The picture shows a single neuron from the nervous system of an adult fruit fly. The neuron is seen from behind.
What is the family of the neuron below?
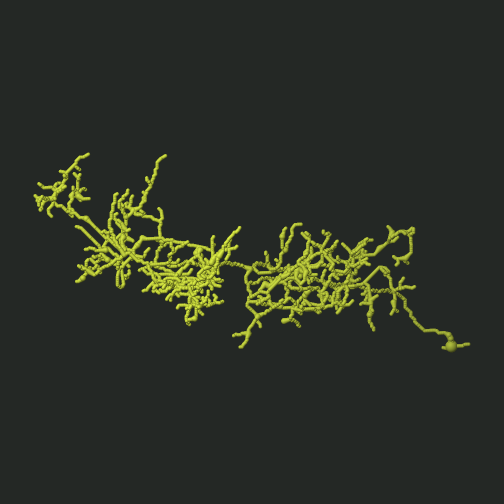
TmY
